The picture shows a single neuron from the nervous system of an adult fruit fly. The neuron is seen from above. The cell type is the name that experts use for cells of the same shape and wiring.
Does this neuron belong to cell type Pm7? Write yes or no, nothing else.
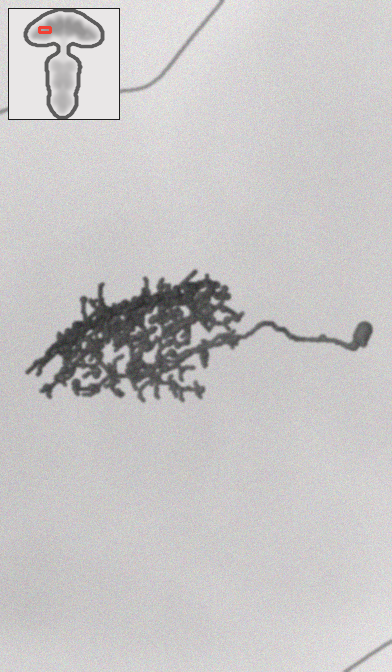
yes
